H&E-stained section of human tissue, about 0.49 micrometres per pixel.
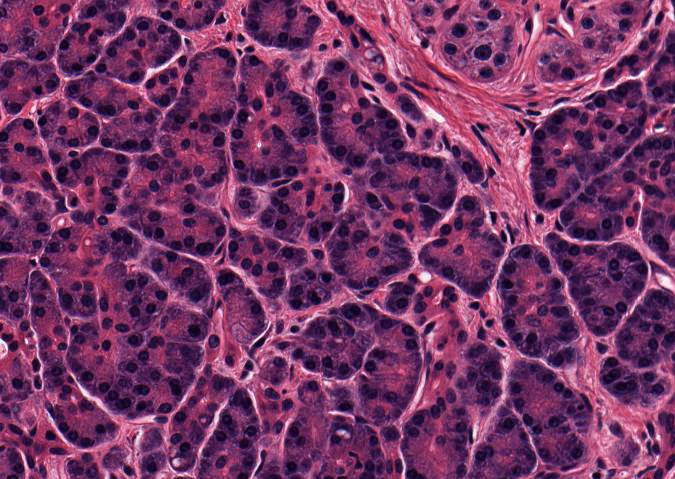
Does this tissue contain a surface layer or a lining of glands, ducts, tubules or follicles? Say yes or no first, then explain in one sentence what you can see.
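Yes. The acinar cells are pyramidal, with their nuclei set toward the base of each cell.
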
